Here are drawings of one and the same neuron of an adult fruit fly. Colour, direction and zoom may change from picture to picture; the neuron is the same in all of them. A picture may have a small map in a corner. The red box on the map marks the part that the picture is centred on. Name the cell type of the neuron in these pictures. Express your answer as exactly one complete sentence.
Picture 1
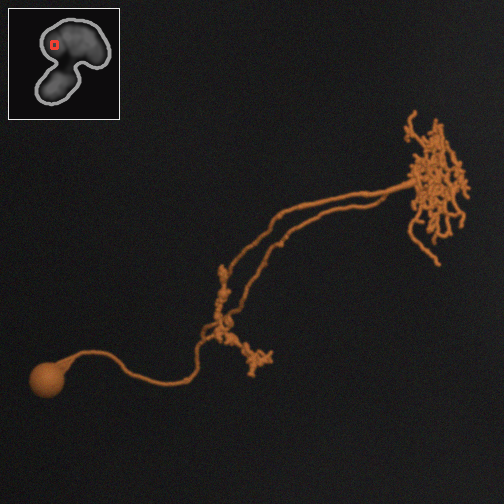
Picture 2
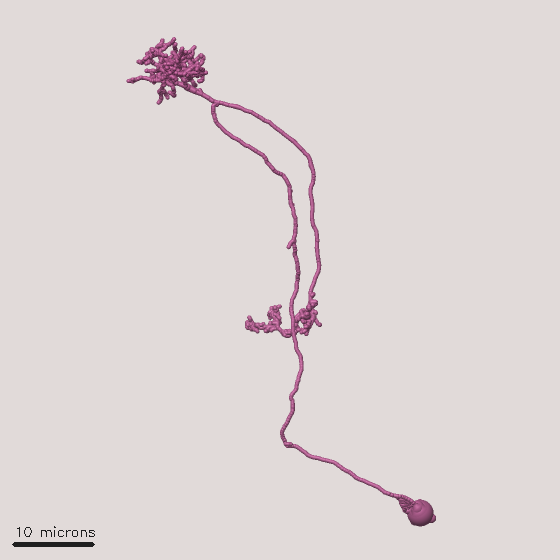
What this neuron is, by cell type, is T5c.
